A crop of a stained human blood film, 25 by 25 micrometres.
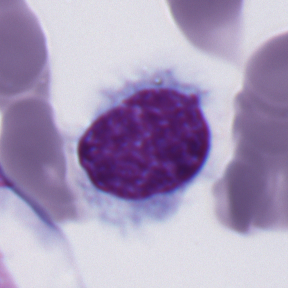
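Hairy cell in a stained peripheral blood smear. Cytoplasm pale lilac-grey, without coarse granules or vacuoles. Red cells lie close on left and right, not overlapping it.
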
